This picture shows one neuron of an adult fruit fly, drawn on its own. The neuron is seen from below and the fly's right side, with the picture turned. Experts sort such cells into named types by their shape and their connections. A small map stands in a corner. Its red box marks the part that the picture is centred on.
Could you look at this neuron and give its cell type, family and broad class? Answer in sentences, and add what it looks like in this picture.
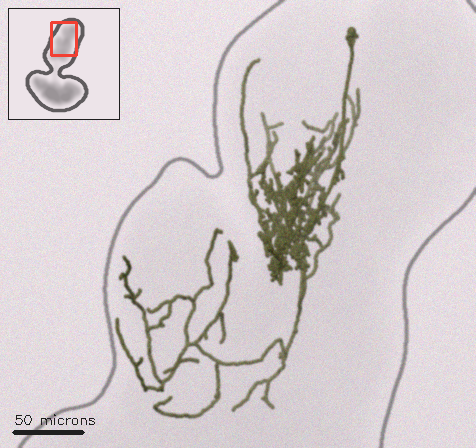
The cell type is IN06B030. Its family is hemilineage 06B. Its broad class is nerve-cord intrinsic neuron. It lies in the nerve cord. From top to bottom in the picture it spans about 300 microns. Dozens of branch ends can be seen.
